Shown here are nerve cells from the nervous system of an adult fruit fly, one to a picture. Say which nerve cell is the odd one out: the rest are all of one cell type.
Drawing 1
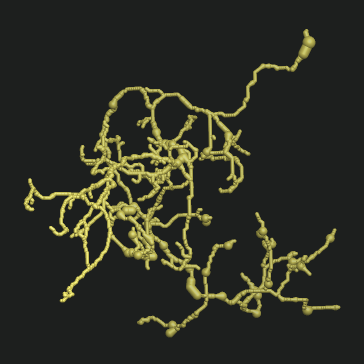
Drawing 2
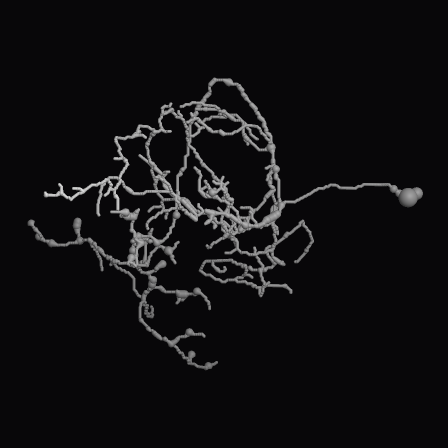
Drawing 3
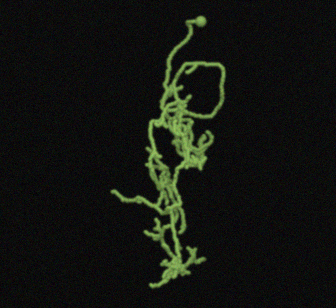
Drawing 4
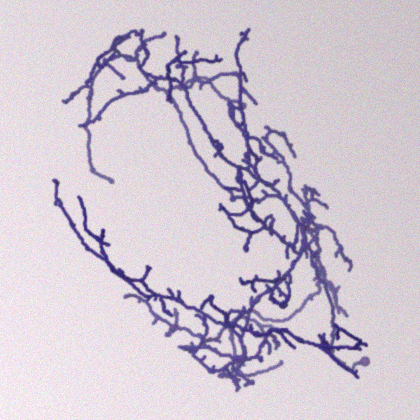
Drawing 4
